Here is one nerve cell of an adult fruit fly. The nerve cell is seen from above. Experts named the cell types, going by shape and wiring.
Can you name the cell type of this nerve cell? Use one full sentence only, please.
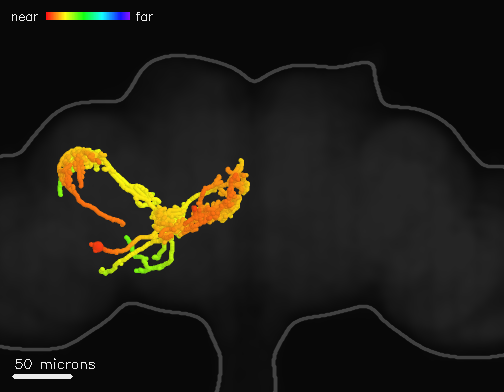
As a matter of cell type, the nerve cell is SMP202.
